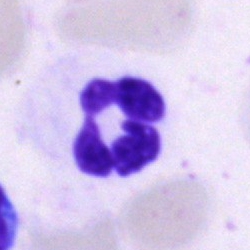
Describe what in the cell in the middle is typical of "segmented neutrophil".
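What fits is mostly the nucleus: four lobes set in a ring around a clear central hole, which looks as pale as the background outside the cell. The chromatin in those lobes is dense and dark purple all the way through. The cytoplasm fits less well, being very pale and close to colourless.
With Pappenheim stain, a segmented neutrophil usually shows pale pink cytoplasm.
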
